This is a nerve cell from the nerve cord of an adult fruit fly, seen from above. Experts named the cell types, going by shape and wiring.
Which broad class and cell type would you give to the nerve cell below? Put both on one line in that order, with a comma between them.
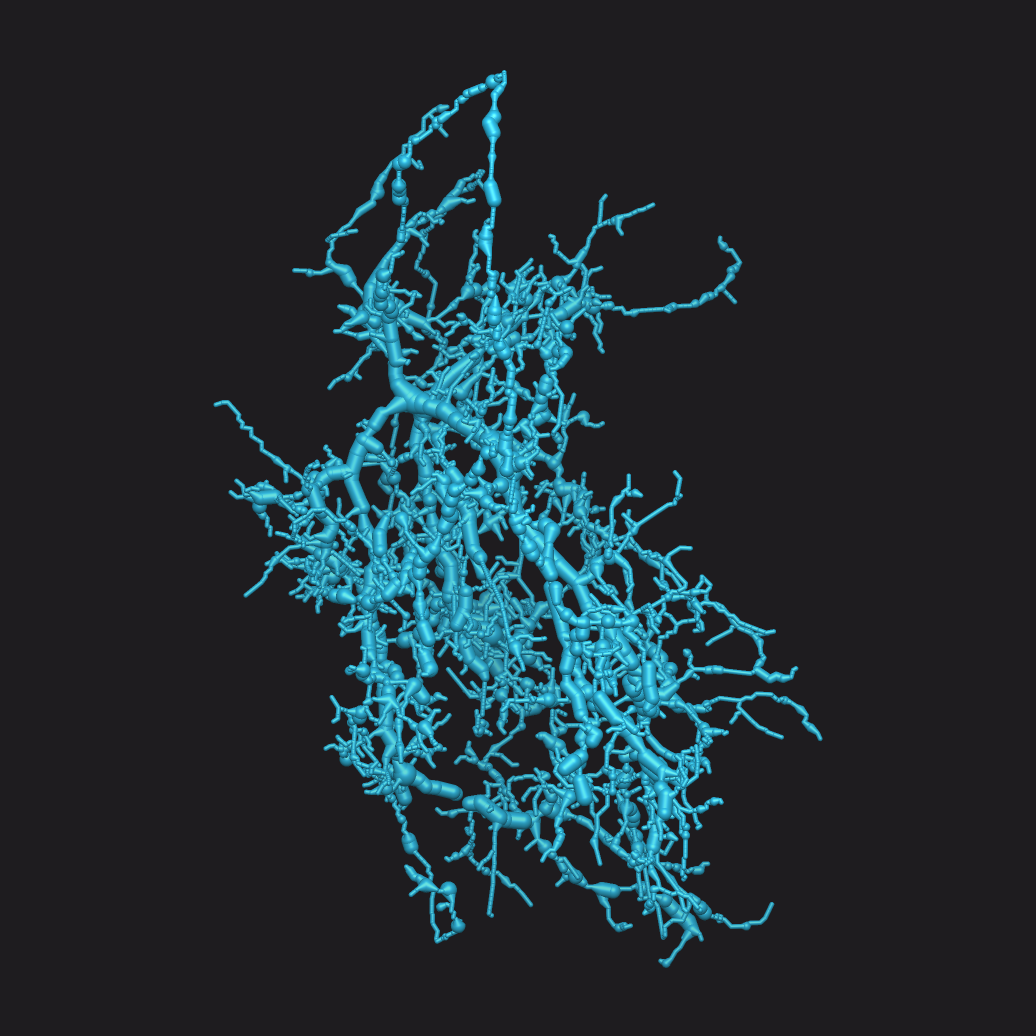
nerve-cord intrinsic neuron, INXXX466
